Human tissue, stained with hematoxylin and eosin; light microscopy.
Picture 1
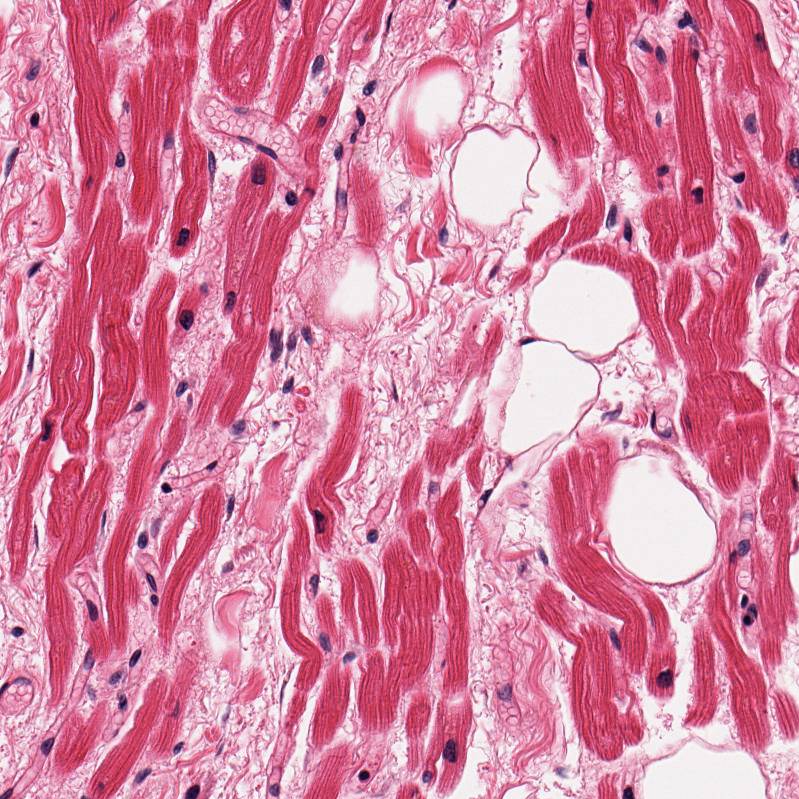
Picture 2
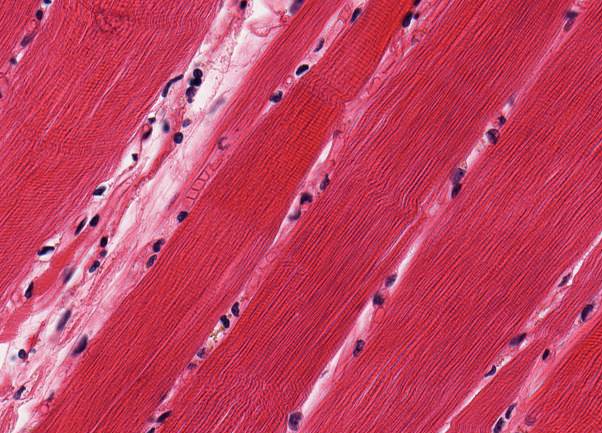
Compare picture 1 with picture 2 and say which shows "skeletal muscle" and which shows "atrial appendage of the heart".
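Atrial appendage of the heart: picture 1. Skeletal muscle: picture 2. Nuclei: picture 1 single, oval, central in the fibre; picture 2 flattened, at the fibre edges rather than the centres.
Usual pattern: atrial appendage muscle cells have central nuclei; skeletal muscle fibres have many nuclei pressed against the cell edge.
Branching: many fibres in picture 1 branch and join neighbours. Picture 2: long parallel fibres, lower left to upper right across the whole field.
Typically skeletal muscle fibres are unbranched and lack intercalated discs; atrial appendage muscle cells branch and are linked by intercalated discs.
Striation: fine transverse cross-striations across the fibres of picture 2, cytoplasm deep red with eosin. Picture 1 fibres run roughly vertically, with thin-walled capillaries between them carrying red blood cells in single file, as at upper left.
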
